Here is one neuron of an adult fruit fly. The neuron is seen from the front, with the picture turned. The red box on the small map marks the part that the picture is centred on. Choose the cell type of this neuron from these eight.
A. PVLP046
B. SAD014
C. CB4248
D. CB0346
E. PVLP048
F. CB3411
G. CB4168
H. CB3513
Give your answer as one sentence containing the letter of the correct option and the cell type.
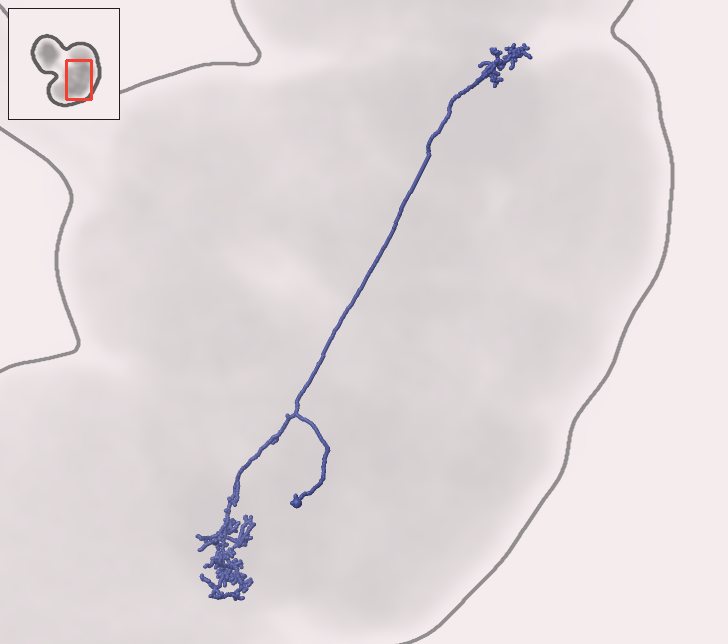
The matching cell type for the neuron is option D, CB0346.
